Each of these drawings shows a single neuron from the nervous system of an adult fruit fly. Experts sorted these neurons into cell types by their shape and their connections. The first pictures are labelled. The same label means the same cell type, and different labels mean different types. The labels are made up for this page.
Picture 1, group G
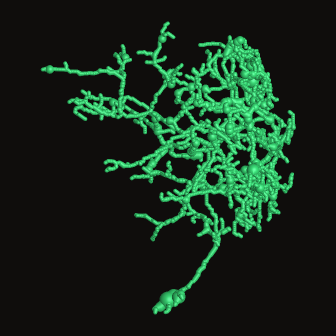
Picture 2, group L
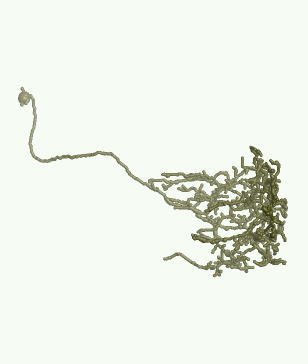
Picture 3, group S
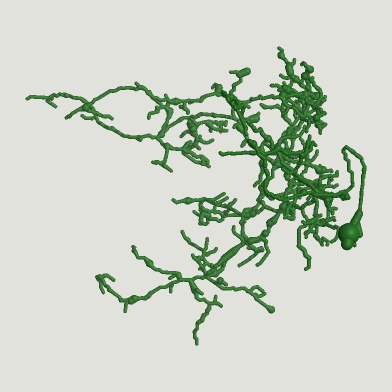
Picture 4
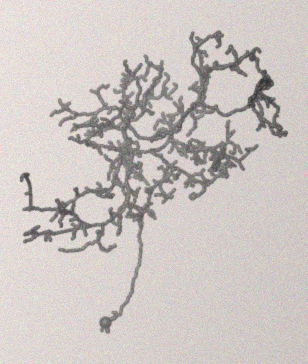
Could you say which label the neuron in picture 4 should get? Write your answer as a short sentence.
It belongs to group G.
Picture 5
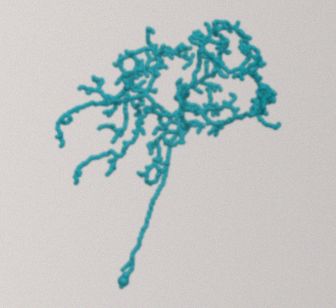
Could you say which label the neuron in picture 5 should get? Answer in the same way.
It belongs to group G.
